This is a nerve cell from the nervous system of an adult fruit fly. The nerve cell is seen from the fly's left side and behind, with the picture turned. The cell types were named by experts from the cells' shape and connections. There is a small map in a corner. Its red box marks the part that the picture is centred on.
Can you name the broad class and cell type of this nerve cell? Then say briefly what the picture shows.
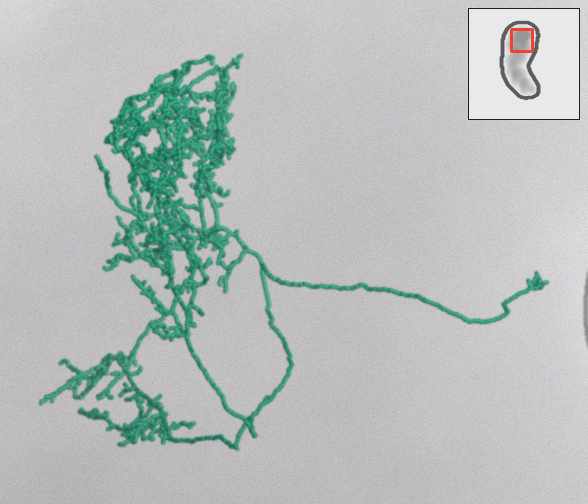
It is a central-brain intrinsic neuron. It is of cell type LAL135. In this view it is wider than it is tall.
